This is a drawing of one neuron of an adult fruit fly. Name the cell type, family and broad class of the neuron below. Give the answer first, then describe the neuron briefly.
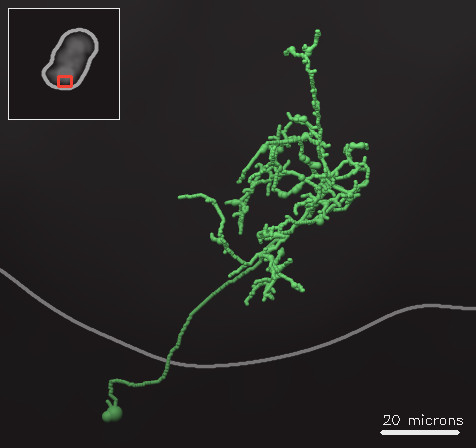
Its cell type is IN01B053. The family is hemilineage 01B. Its broad class is nerve-cord intrinsic neuron. Its cell body lies at the lower left of the picture. From top to bottom in the picture it spans about 100 microns. Dozens of branch ends can be seen.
